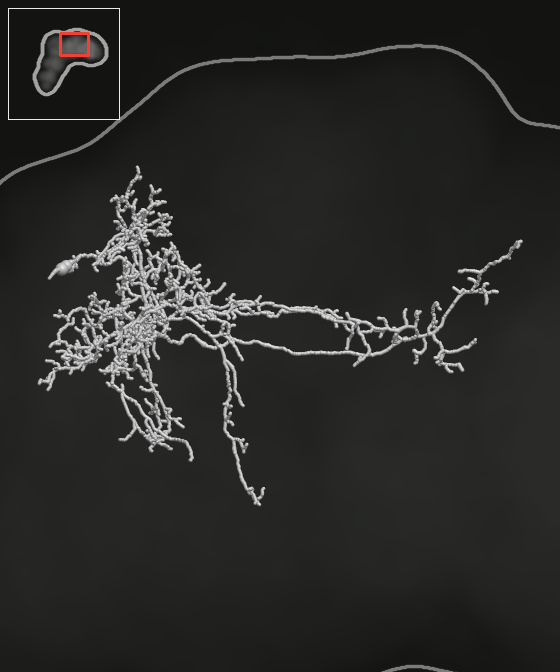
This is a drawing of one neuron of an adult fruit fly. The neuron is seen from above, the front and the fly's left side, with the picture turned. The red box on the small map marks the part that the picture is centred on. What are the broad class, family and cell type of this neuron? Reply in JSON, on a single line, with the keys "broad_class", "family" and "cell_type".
{"broad_class": "central-brain intrinsic neuron", "family": "hemilineage LB3", "cell_type": "CB0517"}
